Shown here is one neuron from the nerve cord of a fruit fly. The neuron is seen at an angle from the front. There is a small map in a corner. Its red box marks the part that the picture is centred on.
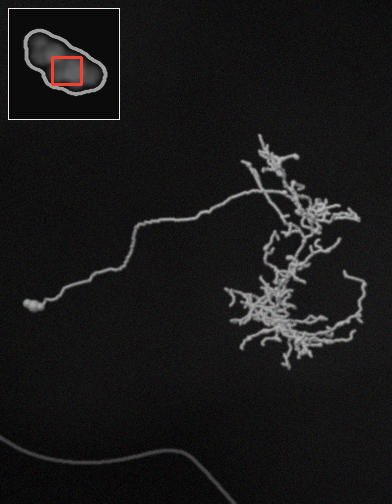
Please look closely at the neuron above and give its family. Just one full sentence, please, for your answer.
This neuron is a member of family hemilineage 12B.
